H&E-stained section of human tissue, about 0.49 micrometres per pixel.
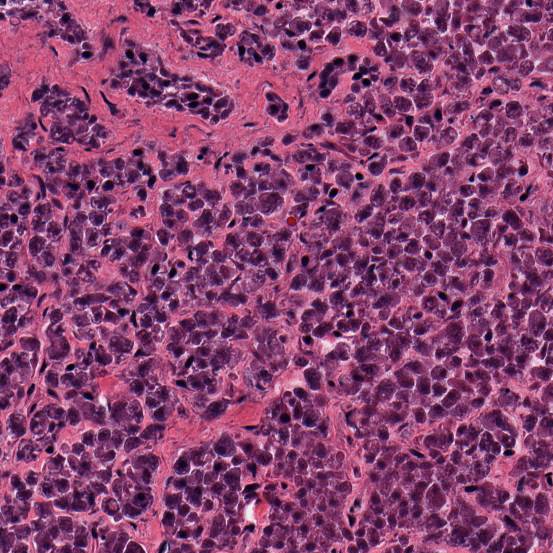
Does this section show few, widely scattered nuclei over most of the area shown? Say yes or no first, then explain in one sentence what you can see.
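No. Densely packed cells form solid sheets and nests that fill most of the field.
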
